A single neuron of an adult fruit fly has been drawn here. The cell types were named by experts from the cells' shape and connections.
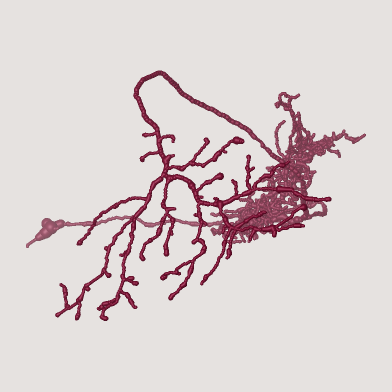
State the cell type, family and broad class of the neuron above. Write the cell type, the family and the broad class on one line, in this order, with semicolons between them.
MeVC7b; hemilineage DM1_posterior; visual centrifugal neuron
